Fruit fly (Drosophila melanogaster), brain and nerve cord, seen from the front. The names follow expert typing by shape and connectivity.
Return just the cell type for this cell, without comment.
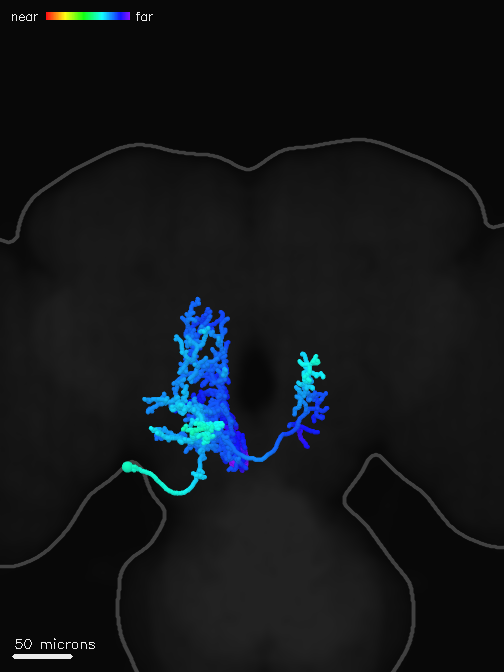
GNG100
